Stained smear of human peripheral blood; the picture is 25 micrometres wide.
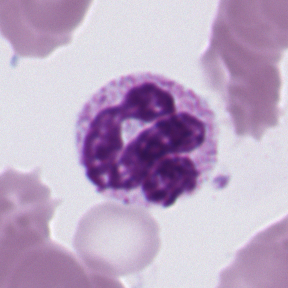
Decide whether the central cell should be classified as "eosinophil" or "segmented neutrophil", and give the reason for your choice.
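Segmented neutrophil, not eosinophil. Fine granules fill the pale pinkish-lilac cytoplasm evenly.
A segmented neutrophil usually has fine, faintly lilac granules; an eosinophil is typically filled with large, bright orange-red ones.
The nucleus is divided into several joined lobes.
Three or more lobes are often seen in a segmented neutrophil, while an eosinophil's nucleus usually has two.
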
